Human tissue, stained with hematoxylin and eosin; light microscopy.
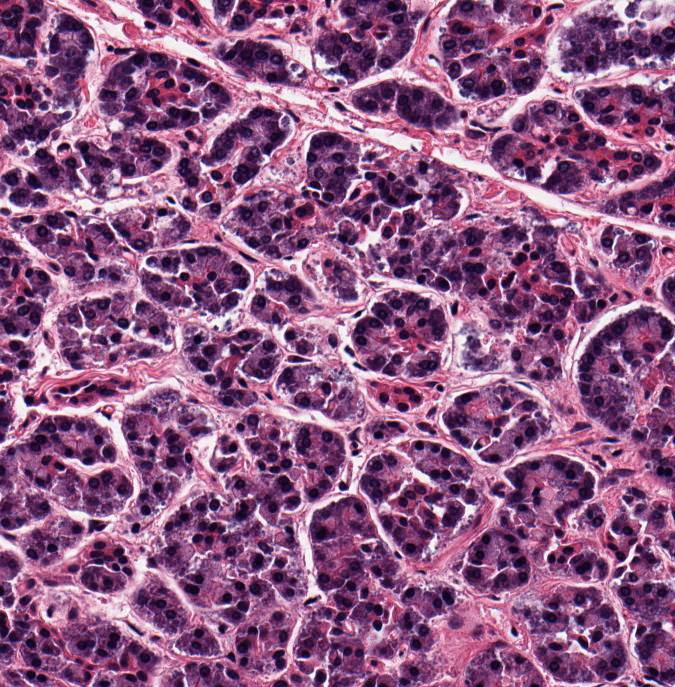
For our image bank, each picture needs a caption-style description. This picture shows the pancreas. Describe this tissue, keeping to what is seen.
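Cells are arranged in solid rounded nests throughout the field, separated by thin pink septa, and the nests lack a central lumen. Each cell has one small, round, darkly stained nucleus. A wider pink fibrous band crosses the upper field diagonally from upper left toward the right.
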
